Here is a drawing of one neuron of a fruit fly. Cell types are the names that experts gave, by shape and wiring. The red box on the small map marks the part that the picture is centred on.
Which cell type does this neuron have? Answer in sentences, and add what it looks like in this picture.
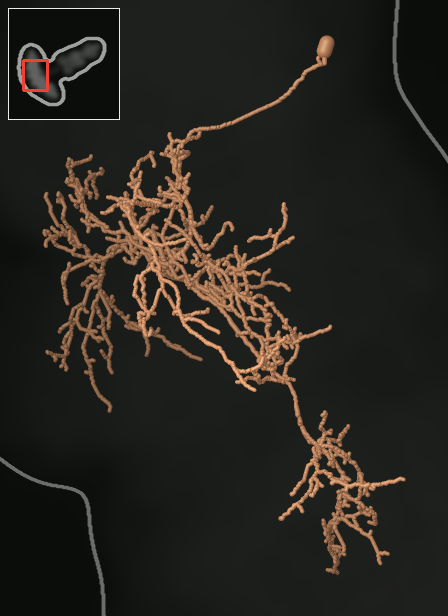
Its cell type is SIP110m_a. It is a central-brain intrinsic neuron. It lies in the brain. Its cell body lies at the upper right of the picture.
